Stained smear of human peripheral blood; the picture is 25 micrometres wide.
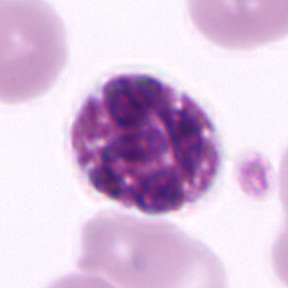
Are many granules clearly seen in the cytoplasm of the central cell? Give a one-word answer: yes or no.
Yes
